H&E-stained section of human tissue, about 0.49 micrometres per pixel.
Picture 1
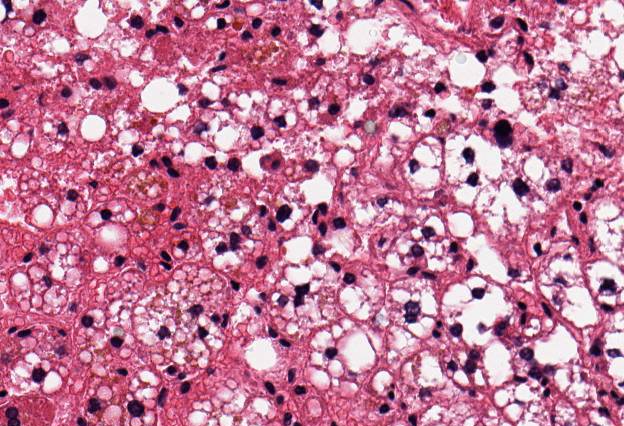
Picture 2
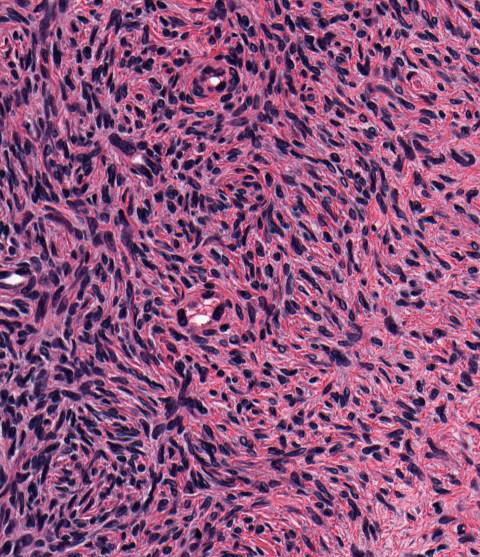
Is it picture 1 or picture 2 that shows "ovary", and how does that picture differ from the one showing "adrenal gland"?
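The adrenal gland is shown in picture 1 and the ovary in picture 2. Picture 1 is a solid sheet of polygonal cells across the whole field, with no glands or lined lumens. Its nuclei are small, round and darkly stained, and where the cytoplasm is not vacuolated it stains a deep pink, most extensively toward the upper left. Scattered cells hold granular golden-brown pigment in their cytoplasm, most evident in the left half. Picture 2 is filled with spindle cells in short intersecting bundles that swirl into whorls. These cells have scant pink cytoplasm with indistinct borders and elongated to oval, darkly stained nuclei of fairly similar size, and no multinucleated giant cells are seen.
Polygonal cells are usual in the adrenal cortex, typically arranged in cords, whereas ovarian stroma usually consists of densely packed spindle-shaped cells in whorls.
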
